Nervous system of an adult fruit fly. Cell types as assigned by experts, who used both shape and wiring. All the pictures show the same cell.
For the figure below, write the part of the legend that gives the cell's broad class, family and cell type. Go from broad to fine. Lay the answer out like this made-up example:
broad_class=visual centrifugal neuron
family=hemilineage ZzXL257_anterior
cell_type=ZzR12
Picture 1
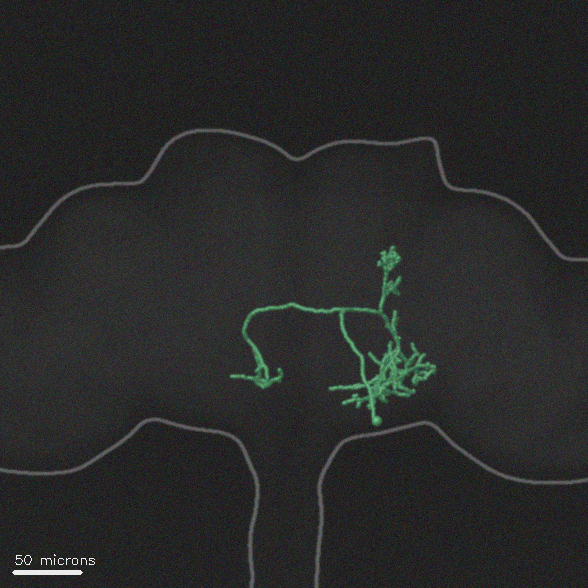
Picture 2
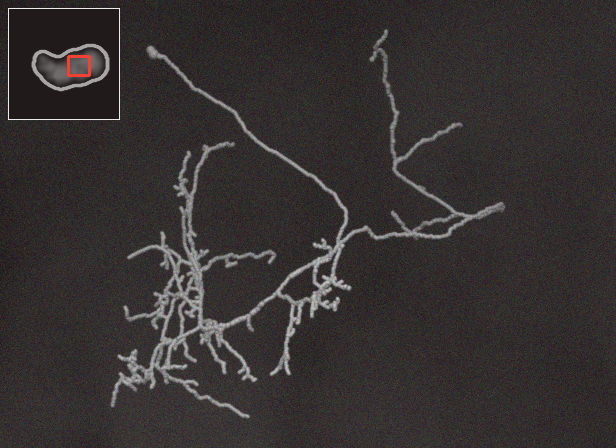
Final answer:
broad_class=central-brain intrinsic neuron
family=hemilineage VLPp2
cell_type=WED128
